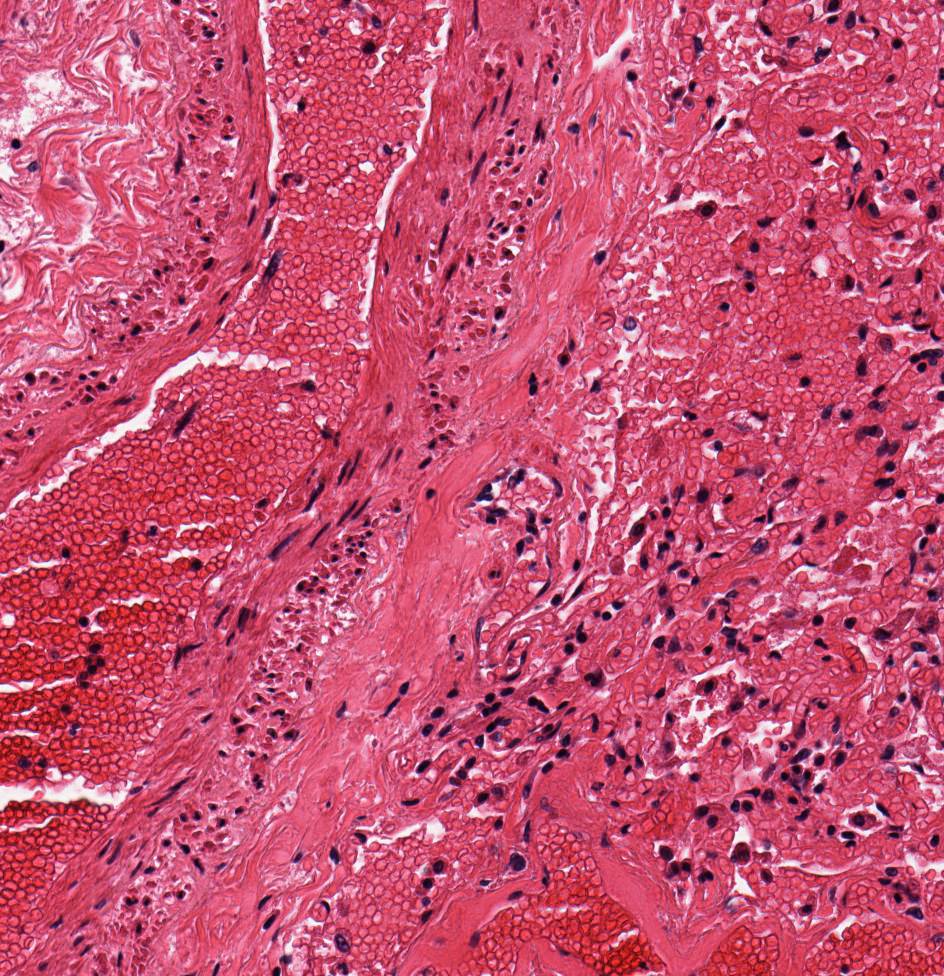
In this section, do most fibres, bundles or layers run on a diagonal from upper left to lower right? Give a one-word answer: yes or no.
No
